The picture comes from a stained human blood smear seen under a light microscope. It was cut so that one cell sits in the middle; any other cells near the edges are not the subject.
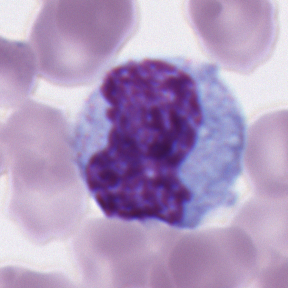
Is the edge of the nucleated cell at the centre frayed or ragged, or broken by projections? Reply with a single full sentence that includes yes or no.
No, what this cell has is a smooth outline, not a rough one.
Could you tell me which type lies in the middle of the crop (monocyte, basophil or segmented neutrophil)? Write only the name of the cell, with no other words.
monocyte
